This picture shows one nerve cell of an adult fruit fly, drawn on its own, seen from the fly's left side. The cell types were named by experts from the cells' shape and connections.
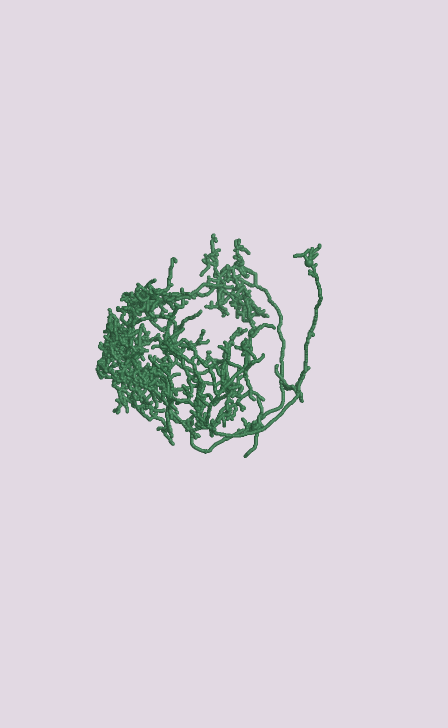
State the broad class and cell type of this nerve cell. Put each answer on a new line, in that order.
central-brain intrinsic neuron
AVLP591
